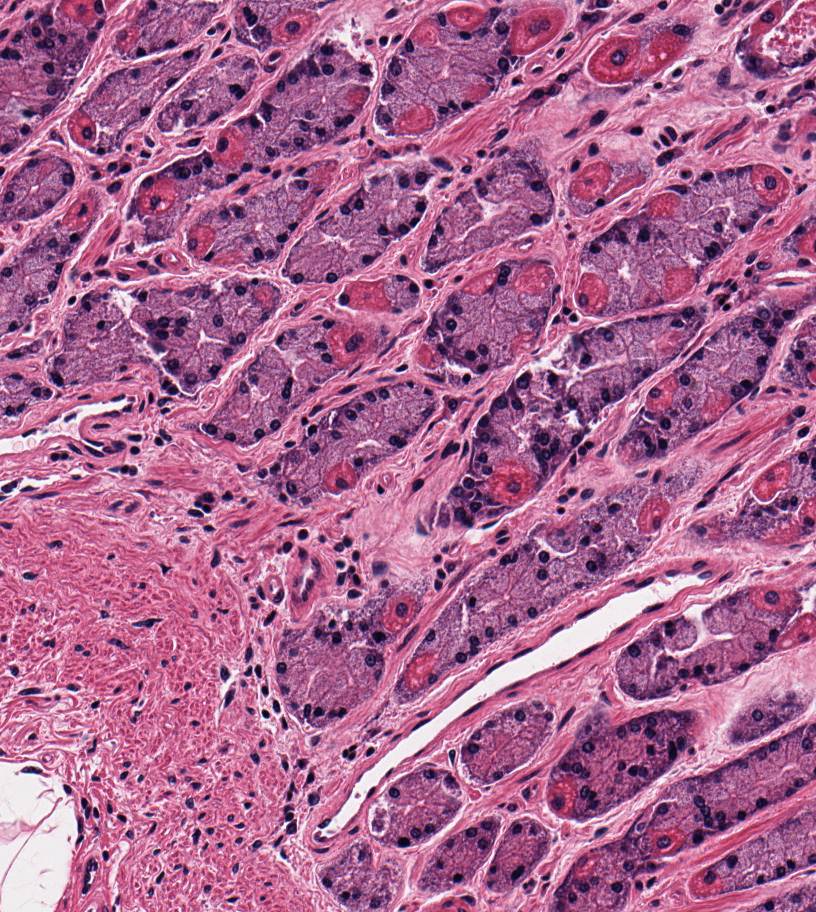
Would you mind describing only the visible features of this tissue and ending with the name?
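Glands lined mostly by cells with purple granular cytoplasm and small round nuclei placed toward the base. Interspersed: larger rounded cells, bright pink cytoplasm, central round nucleus. Pink cells more numerous in the upper part of the field than the lower. Gland lumens narrow and slit-like, not widely open. Tissue: stomach.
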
